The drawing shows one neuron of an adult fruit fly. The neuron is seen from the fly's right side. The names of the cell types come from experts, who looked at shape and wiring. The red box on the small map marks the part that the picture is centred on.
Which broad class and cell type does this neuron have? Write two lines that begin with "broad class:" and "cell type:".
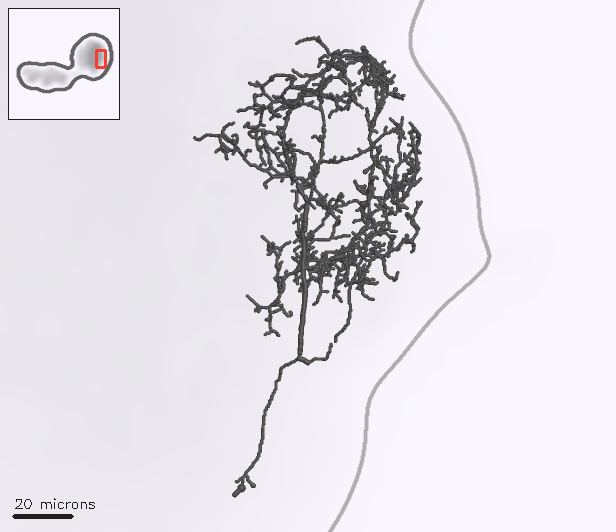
broad class: central-brain intrinsic neuron
cell type: AVLP346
